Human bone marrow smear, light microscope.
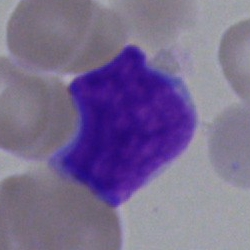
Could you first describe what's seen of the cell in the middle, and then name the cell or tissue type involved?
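Outline first: irregular and angular rather than round. Nucleus next: dark, filling nearly the whole cell. Then the cytoplasm, in which no granules are seen. Finally the edge, where a small pale lilac bleb sits at the upper right. Last, the name: blast.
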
